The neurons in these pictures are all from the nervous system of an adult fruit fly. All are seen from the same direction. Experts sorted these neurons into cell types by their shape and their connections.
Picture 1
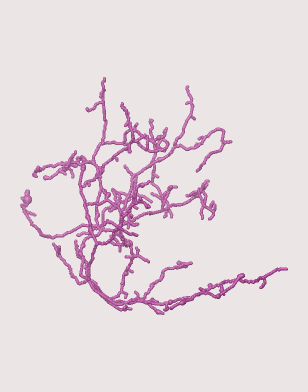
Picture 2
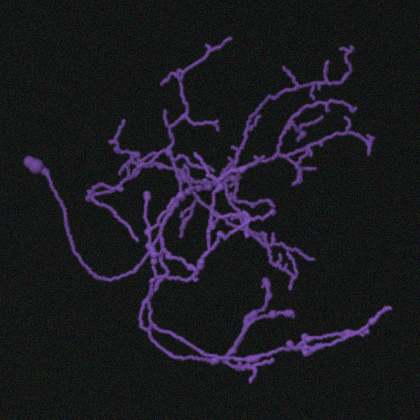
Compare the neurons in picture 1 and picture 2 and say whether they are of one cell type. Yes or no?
yes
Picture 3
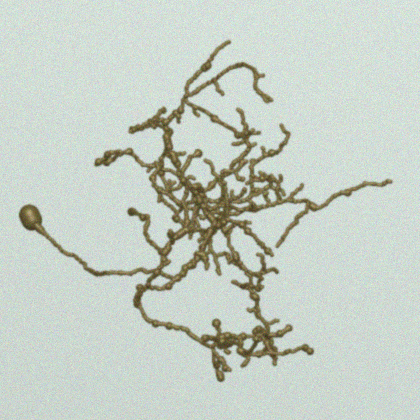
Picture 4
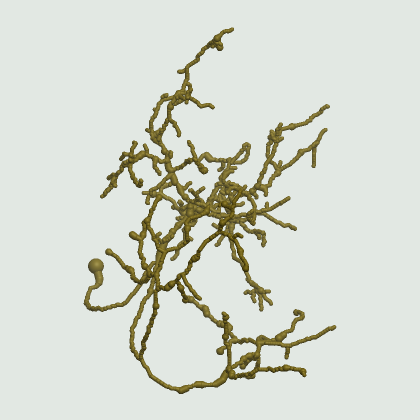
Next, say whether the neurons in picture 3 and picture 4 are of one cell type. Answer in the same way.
yes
